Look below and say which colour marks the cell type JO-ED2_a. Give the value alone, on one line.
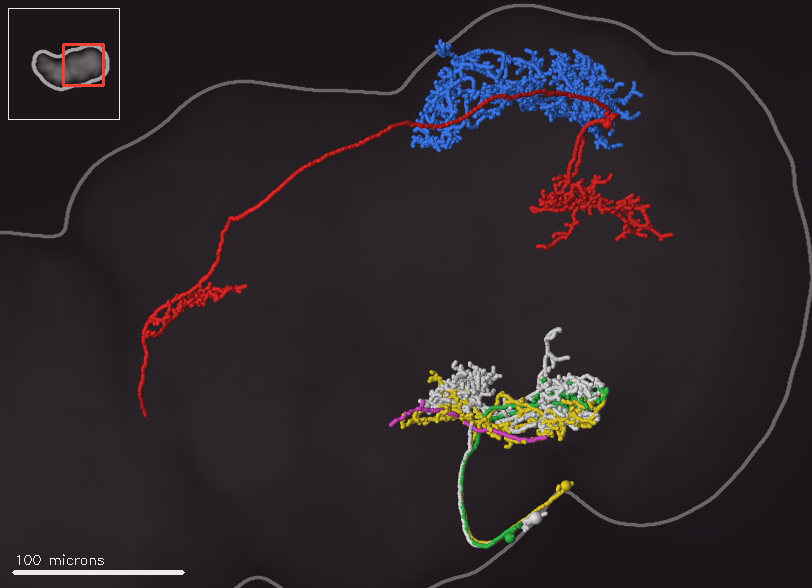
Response: magenta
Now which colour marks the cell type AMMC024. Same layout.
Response: yellow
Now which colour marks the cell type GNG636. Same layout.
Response: white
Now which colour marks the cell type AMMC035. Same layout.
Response: green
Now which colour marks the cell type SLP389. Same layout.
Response: blue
